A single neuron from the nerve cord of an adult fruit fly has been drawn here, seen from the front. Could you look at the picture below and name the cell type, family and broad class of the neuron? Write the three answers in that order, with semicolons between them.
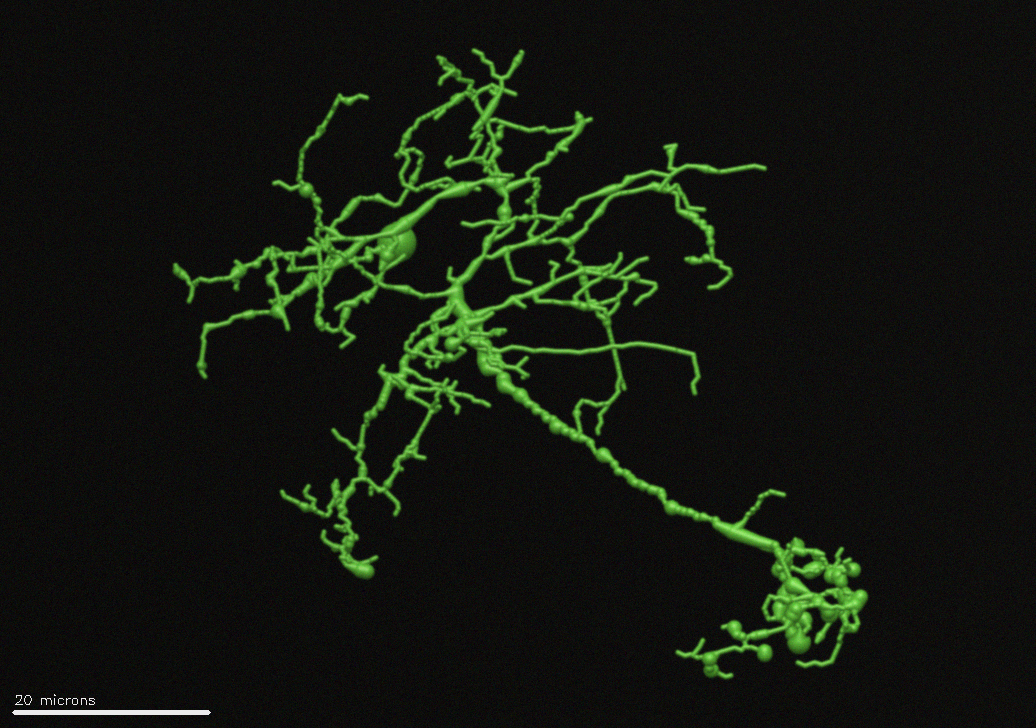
IN19A091; hemilineage 19A; nerve-cord intrinsic neuron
